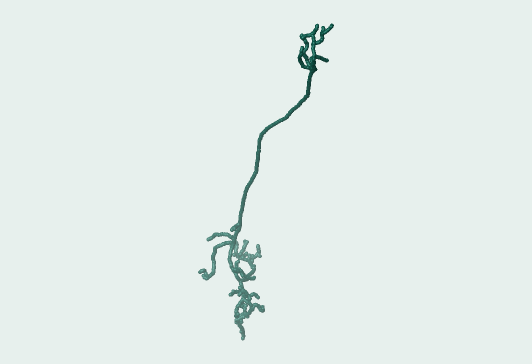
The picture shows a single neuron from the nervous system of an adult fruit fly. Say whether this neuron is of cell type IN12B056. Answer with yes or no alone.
no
